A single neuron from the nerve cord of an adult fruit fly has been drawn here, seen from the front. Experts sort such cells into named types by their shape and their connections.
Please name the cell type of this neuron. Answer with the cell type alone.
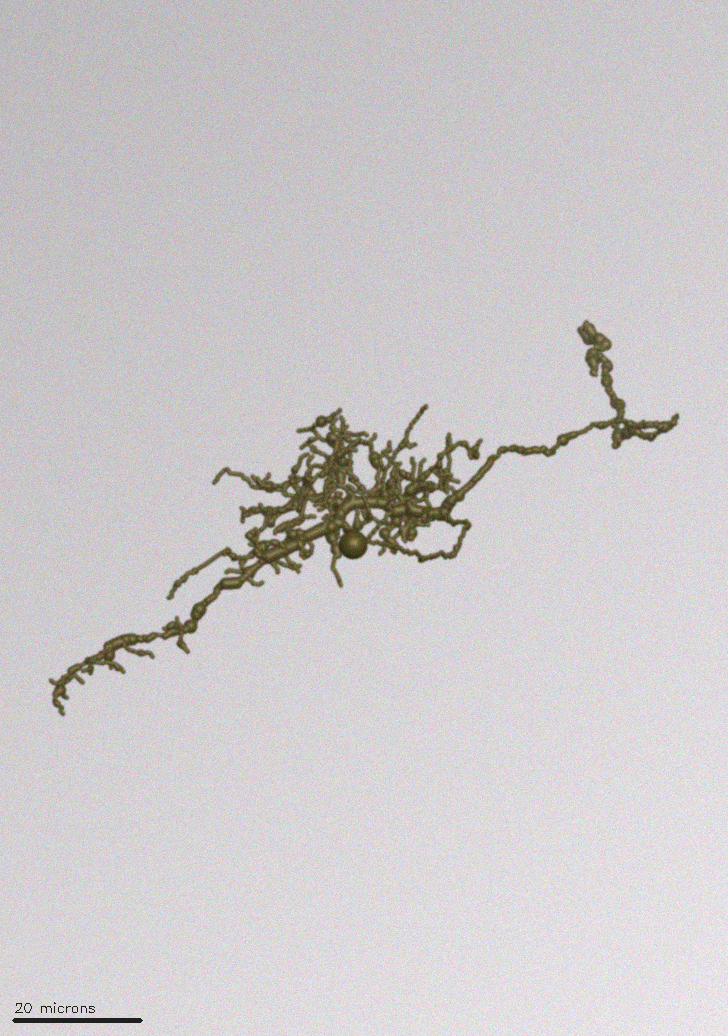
IN10B033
